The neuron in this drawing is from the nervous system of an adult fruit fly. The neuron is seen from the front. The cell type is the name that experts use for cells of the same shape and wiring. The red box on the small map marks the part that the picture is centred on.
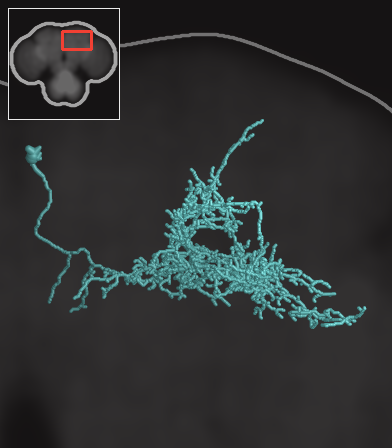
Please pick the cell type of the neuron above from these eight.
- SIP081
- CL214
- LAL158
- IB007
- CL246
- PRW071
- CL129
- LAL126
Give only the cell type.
CL246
